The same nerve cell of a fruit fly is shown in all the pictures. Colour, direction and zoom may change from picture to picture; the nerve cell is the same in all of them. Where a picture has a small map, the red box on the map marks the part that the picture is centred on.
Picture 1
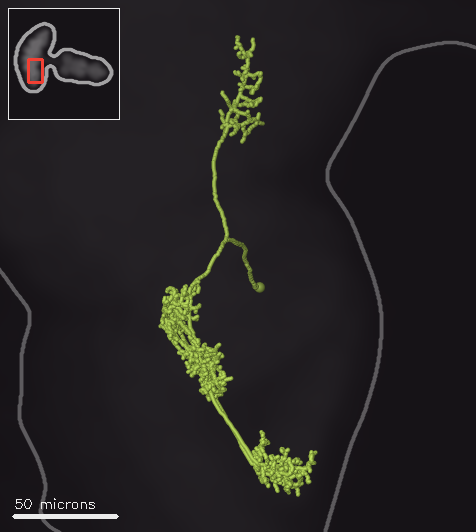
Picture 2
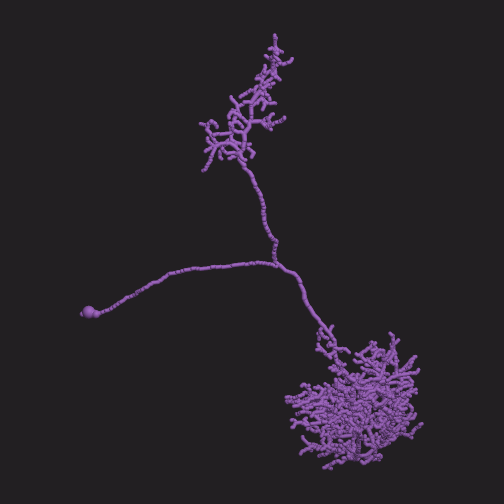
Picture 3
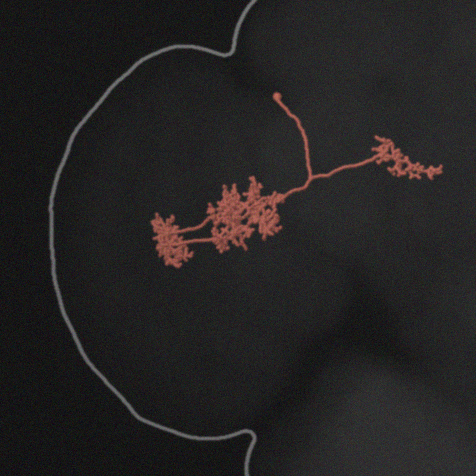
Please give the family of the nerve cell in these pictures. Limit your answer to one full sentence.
In family hemilineage VPNd1, this nerve cell is included.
